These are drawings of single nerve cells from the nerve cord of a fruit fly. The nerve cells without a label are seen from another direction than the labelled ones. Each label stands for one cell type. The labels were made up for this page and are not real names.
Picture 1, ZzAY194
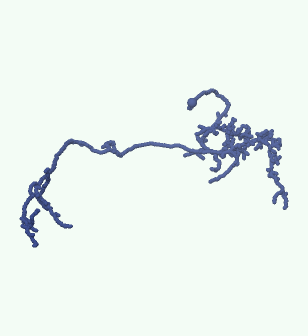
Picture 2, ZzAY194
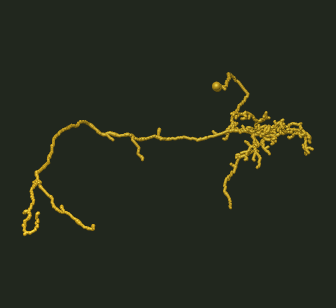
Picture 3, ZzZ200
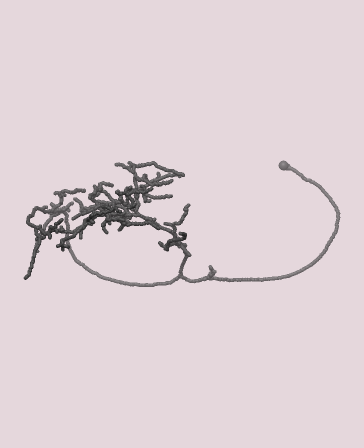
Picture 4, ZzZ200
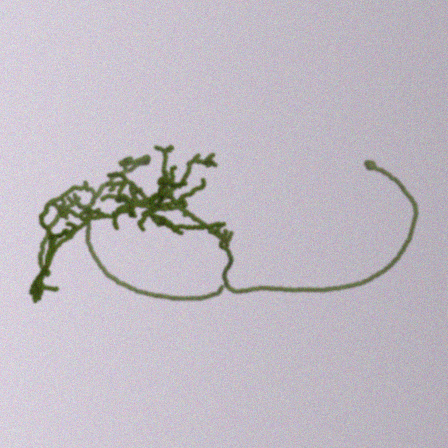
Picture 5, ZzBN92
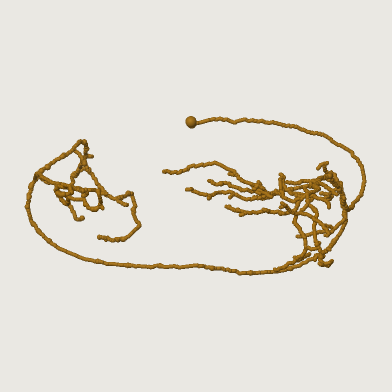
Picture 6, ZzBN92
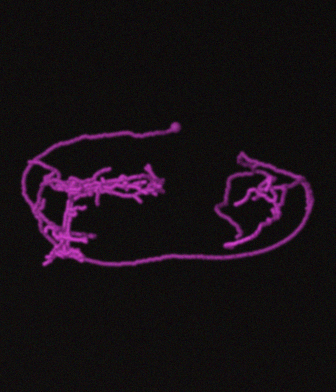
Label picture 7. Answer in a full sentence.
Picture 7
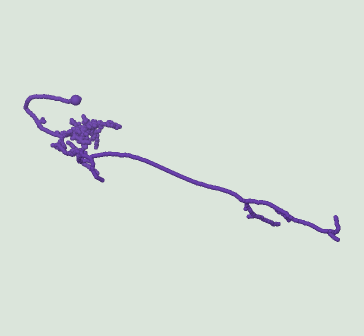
It belongs to ZzAY194.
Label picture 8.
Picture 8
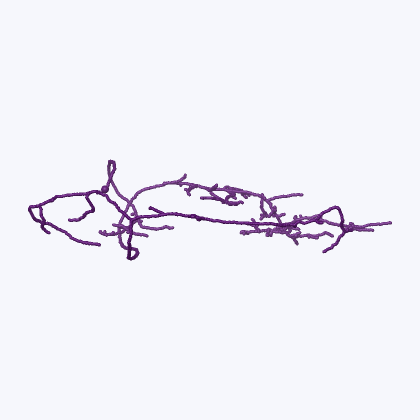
It belongs to ZzBN92.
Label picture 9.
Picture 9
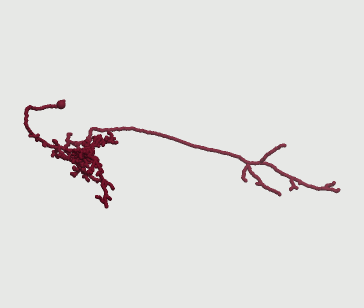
It belongs to ZzAY194.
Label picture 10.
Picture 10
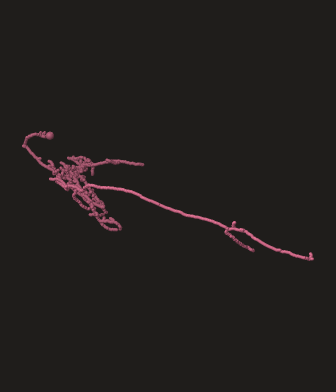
It belongs to ZzAY194.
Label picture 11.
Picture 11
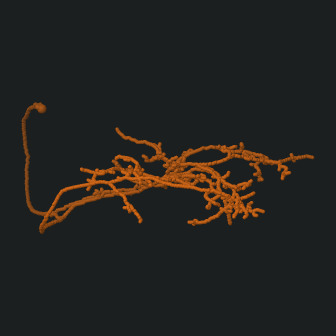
It belongs to ZzZ200.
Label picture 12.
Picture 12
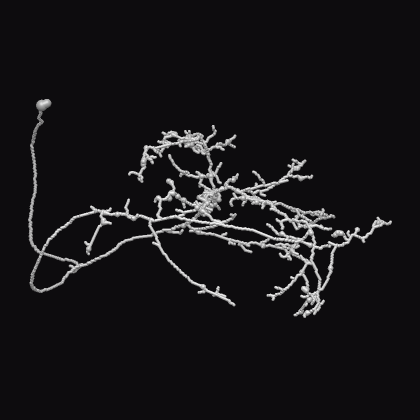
It belongs to ZzZ200.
